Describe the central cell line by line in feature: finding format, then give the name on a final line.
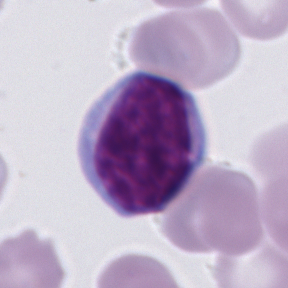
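Cytoplasm: a narrow pale blue rim, it seems
Position: nucleus off-centre, widest cytoplasm on the left
Granules: none I can make out
Vacuoles: none either
Name: typical lymphocyte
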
